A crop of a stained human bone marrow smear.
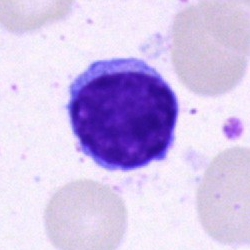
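Lymphocyte (centre). Roughly round outline. Chromatin dark purple, densely stained. Scant blue cytoplasm, best seen as a narrow cap along the top of the cell.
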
